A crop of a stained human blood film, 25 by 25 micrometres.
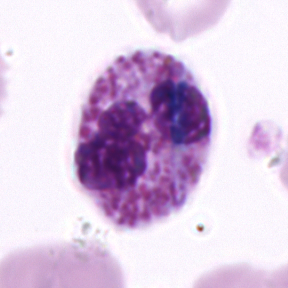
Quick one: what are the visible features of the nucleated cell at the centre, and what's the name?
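Two lobes make up the nucleus, one on the left side of the cell and one on the right. The cytoplasm is packed with coarse, round, reddish granules. The cell measures about 16 by 12 micrometres. It is an eosinophil.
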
